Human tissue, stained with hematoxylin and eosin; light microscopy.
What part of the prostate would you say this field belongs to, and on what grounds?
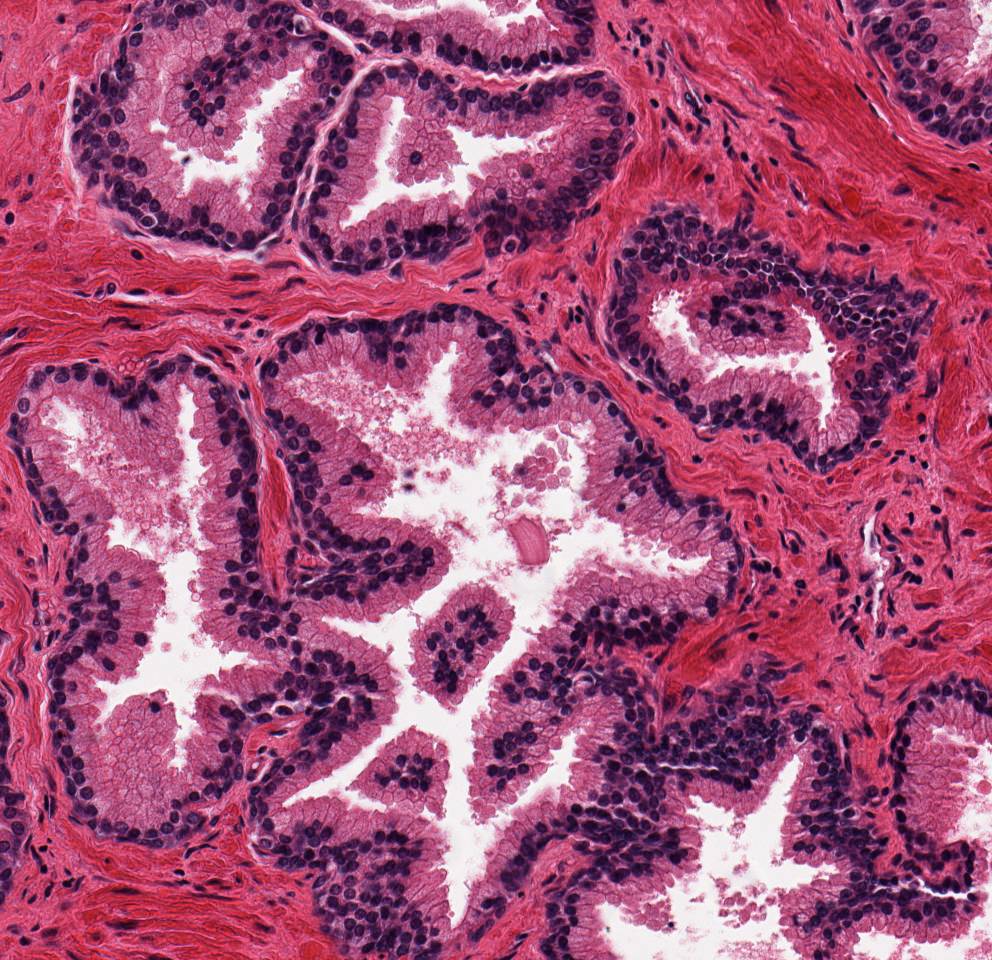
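That's prostatic gland. Glands of varied size, with infolded walls and star-shaped lumens, fill most of the field, lined by tall columnar cells with pale, finely vacuolated pink cytoplasm. In places smaller dark nuclei form a second row beneath them at the outer edge.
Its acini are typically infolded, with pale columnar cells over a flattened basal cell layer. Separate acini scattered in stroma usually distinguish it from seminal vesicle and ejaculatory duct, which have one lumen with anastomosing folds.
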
